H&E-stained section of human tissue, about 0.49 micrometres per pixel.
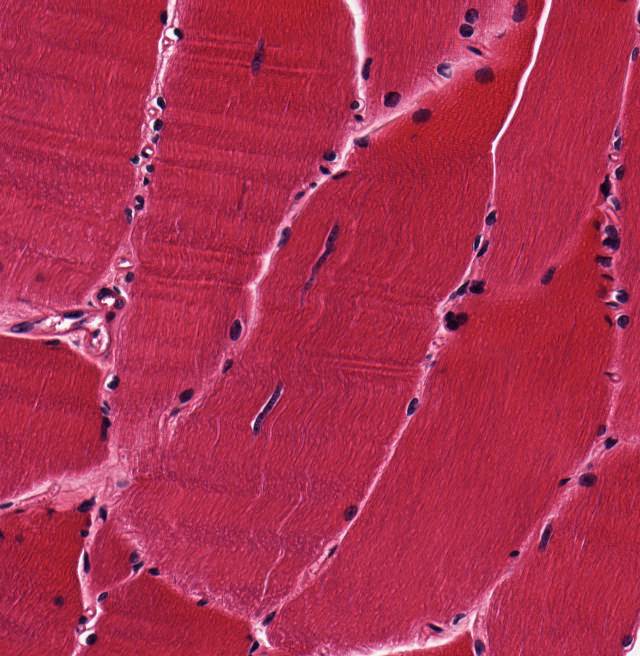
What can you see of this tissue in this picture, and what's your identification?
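A few broad, parallel, eosin-pink muscle fibres, cut lengthwise, fill the field, running lower left to upper right. Fine transverse cross-striations run across their cytoplasm. Nuclei small, dark-staining, oval to elongated, mostly at fibre edges along the borders. Tissue: skeletal muscle.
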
